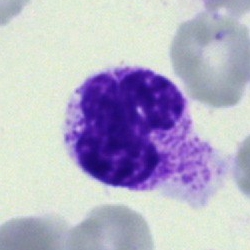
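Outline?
Bulges outward at lower right into a paler cytoplasmic extension.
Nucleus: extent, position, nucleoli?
Fills most of the cell, sits toward upper left; no nucleoli visible.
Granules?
Purple, crowding the cytoplasm, densest on the right side.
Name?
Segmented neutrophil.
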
